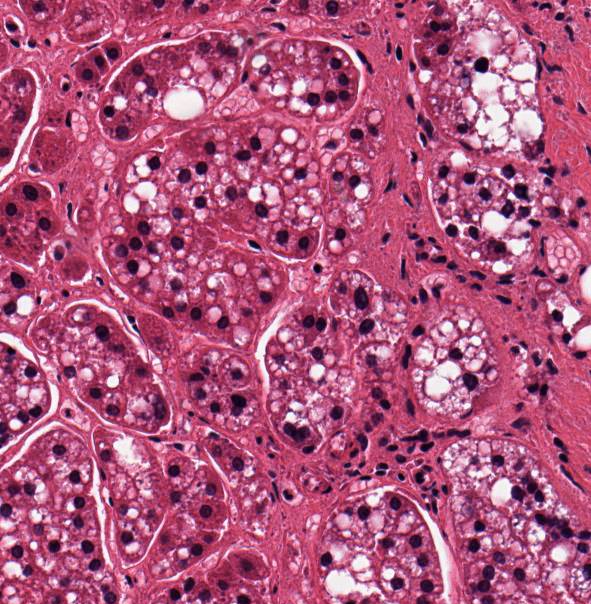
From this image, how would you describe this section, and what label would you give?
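Rounded lobules, separated by bands of pink fibrous stroma, span the field. Cytoplasm is pale, bubbly and full of clear vacuoles; most cells have one dark, roundish central nucleus. Some lobules, at upper right and right of centre, hold larger clear round spaces. It is adrenal gland.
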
